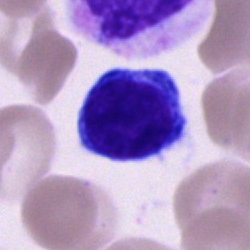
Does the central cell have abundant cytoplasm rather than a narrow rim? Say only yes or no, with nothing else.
No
